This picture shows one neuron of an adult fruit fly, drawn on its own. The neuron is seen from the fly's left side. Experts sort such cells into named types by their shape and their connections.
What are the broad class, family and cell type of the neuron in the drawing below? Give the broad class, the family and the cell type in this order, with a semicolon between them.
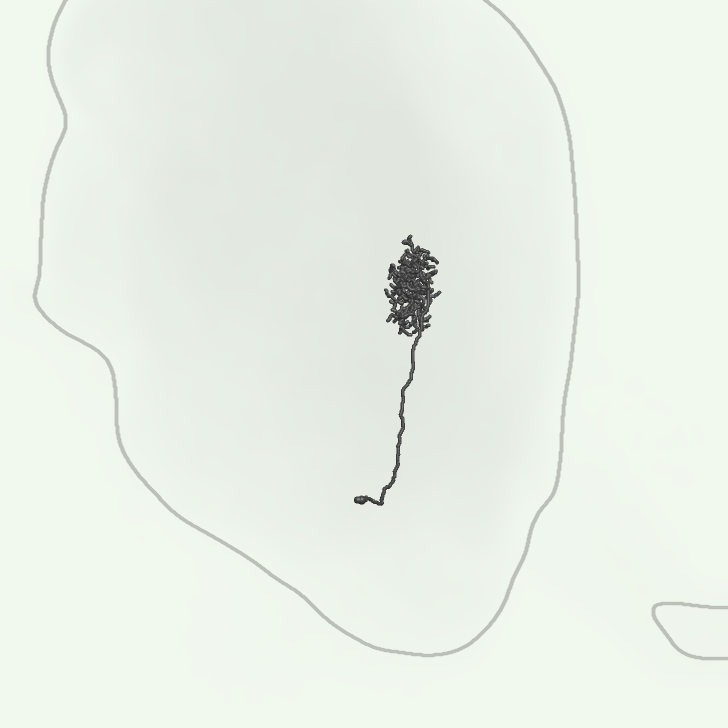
optic-lobe intrinsic neuron; Pm; Pm1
